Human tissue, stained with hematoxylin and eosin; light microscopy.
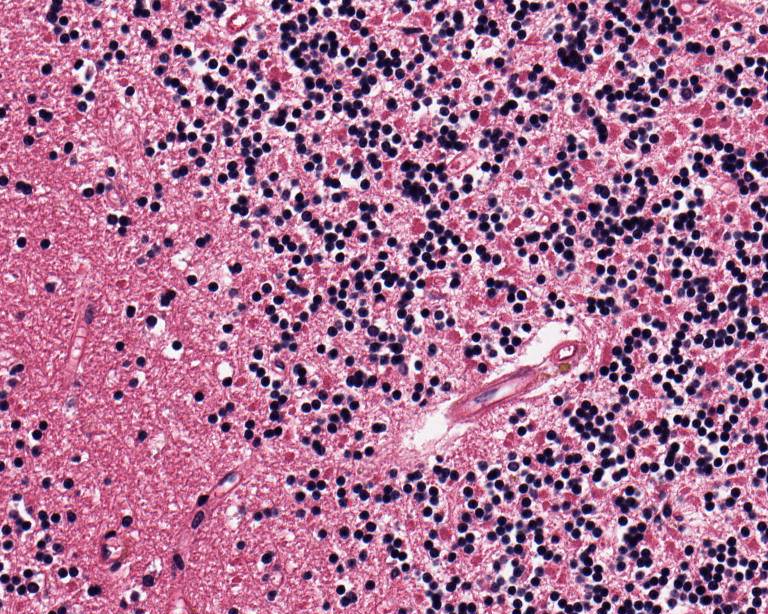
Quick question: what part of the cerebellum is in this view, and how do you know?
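Granular layer. Right and upper field: densely packed small round nuclei, deeply basophilic, barely any visible cytoplasm.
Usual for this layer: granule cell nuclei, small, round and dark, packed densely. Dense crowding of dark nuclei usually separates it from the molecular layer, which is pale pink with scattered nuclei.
Left field: pink, finely fibrillar tissue, nuclei scattered singly. Small thin-walled vessel with elongated nuclei in its wall runs obliquely across centre toward upper right.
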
